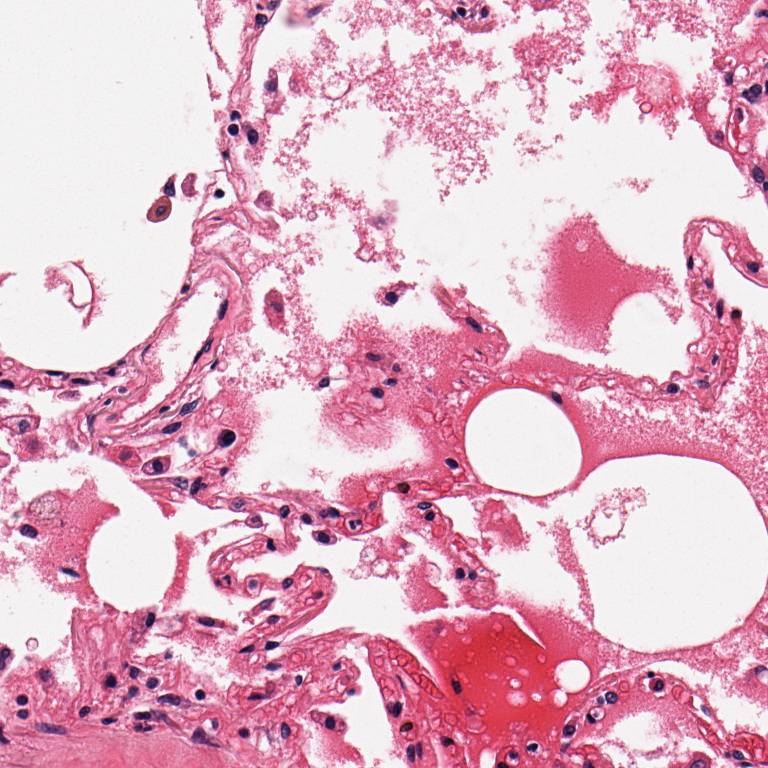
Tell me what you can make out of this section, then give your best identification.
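Looking over the spaces, many hold pale pink, finely granular material, most of all in the upper half. The septa seem only a few cells thick, carrying small, dark, elongated nuclei. I see no glands anywhere in the field. This is lung.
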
